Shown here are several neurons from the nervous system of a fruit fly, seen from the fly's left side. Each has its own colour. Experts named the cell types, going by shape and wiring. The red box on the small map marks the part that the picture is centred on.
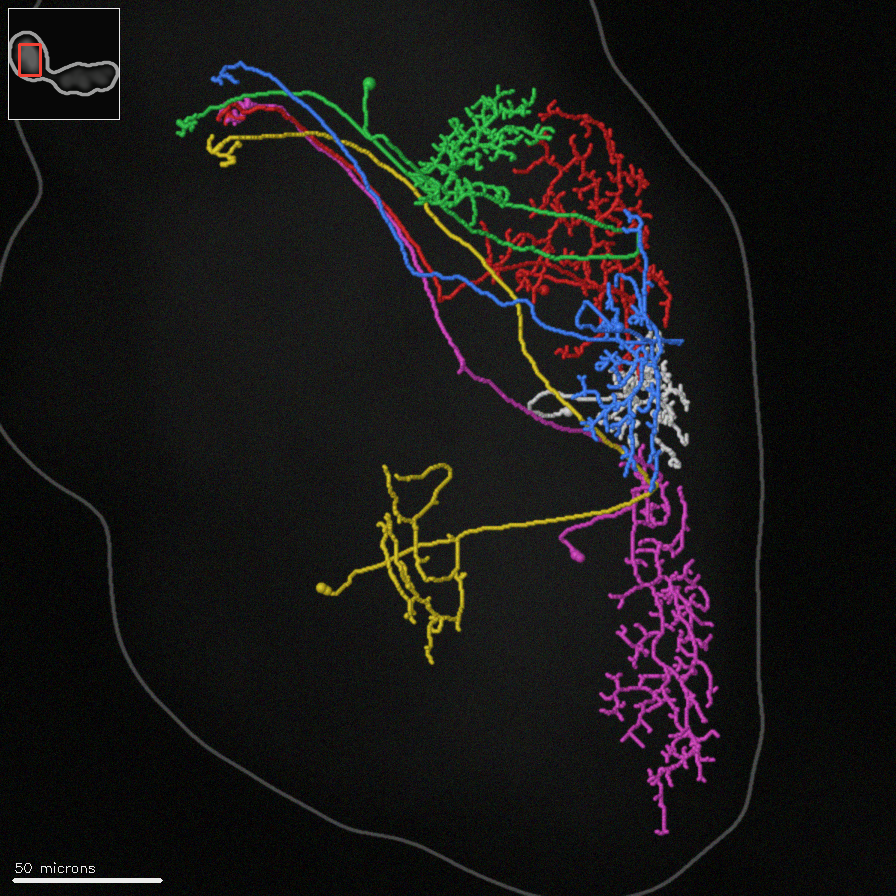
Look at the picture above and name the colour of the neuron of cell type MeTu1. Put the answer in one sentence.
The colour is blue.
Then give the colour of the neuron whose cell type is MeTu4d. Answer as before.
The colour is yellow.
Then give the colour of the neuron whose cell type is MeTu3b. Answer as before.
The colour is magenta.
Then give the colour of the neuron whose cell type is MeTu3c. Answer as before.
The colour is green.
